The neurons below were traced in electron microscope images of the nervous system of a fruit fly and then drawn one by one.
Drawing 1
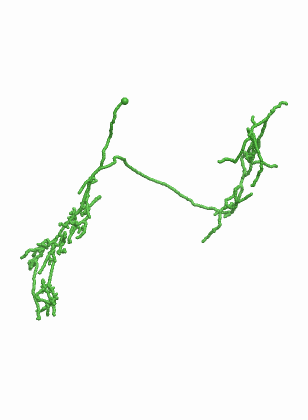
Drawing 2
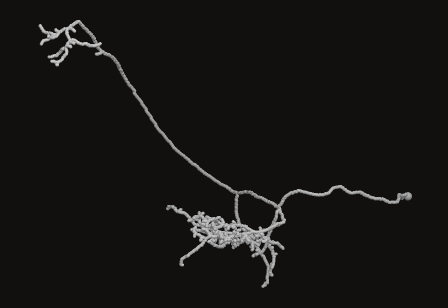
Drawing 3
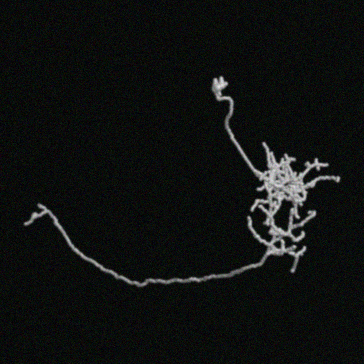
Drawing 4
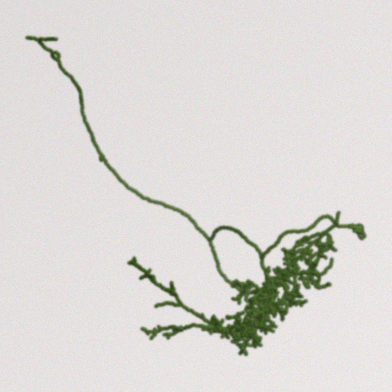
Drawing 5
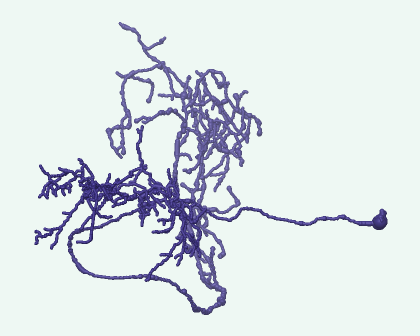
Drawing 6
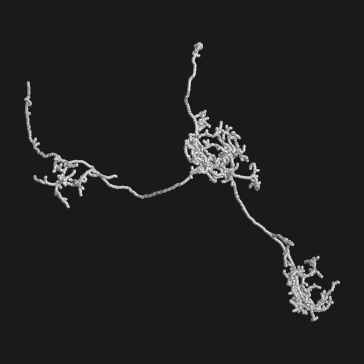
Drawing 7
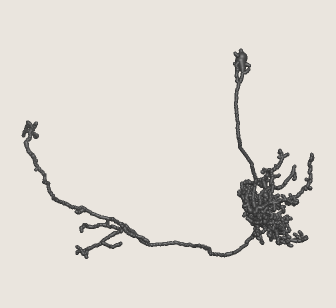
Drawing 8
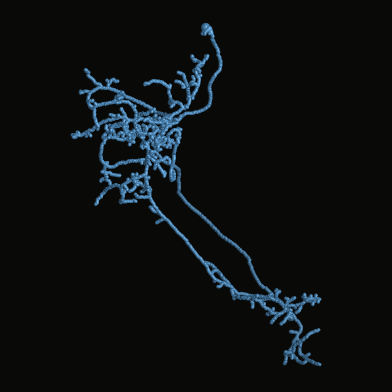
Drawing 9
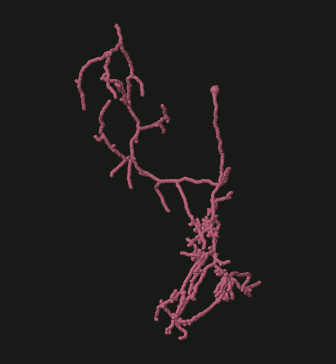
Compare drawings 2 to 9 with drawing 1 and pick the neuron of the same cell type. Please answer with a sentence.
Drawing 9 shows a neuron of the same cell type.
